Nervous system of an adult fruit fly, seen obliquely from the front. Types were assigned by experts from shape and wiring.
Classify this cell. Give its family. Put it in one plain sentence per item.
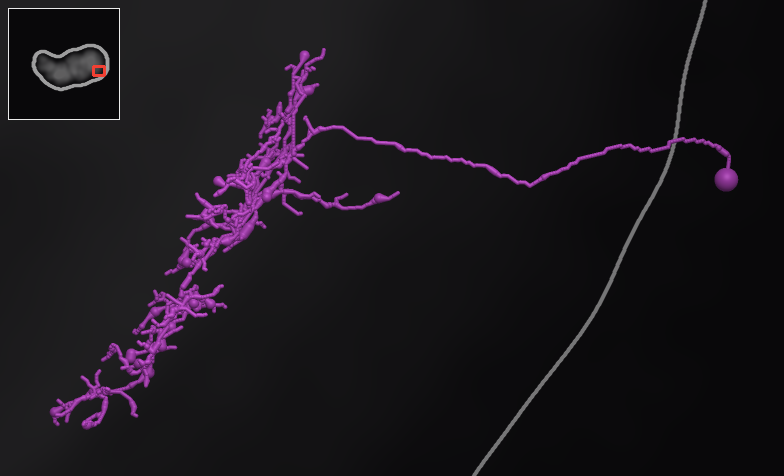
The family is Cm.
